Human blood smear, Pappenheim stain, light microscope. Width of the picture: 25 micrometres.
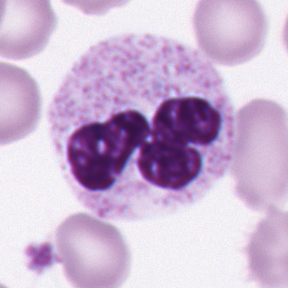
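Segmented neutrophil: first, the cell outline is round and smooth. Next, the nucleus is divided into several separate lobes connected by narrow links. Within the nucleus, no nucleoli are visible. Finally, fine pink-lilac granules are spread evenly throughout the cytoplasm.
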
